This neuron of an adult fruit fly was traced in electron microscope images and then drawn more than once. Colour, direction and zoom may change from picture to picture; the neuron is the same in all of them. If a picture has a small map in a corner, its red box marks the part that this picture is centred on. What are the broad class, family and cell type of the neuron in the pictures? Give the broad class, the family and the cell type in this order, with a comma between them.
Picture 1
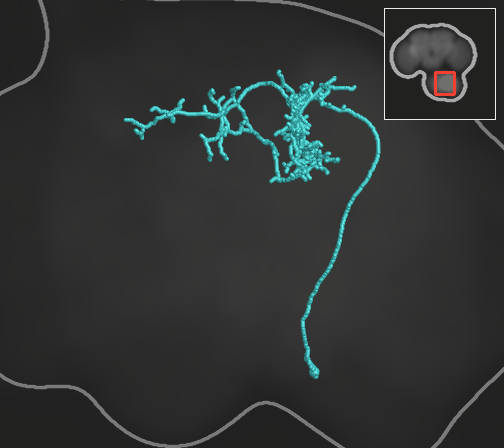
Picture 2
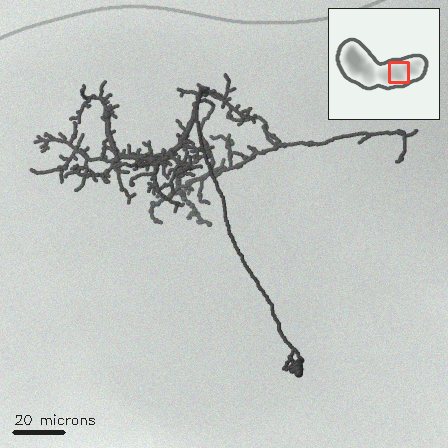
nerve-cord intrinsic neuron, hemilineage 06A, IN06A065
